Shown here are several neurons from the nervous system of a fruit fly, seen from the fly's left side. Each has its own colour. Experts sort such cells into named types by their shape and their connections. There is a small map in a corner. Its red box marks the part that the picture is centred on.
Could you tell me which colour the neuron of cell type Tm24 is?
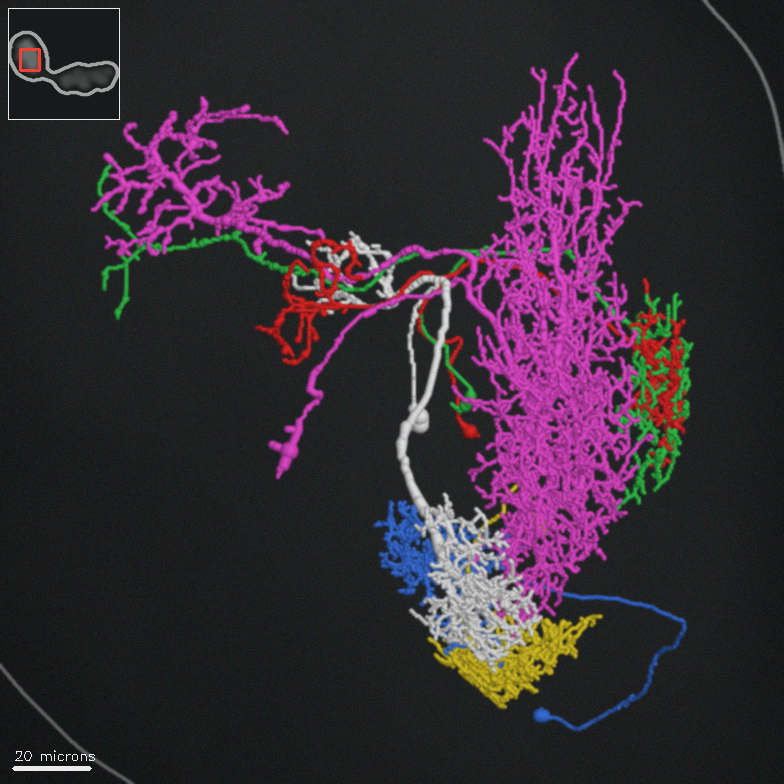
blue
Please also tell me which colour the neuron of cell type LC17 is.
red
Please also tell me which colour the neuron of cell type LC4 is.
white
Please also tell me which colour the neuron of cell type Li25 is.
yellow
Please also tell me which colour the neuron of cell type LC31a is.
green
